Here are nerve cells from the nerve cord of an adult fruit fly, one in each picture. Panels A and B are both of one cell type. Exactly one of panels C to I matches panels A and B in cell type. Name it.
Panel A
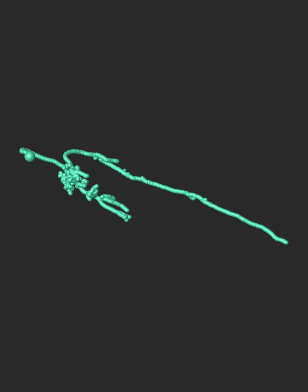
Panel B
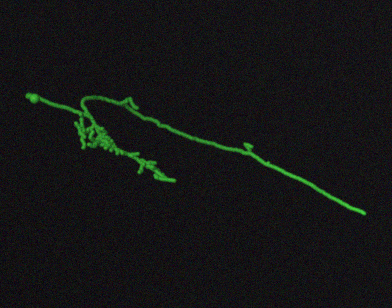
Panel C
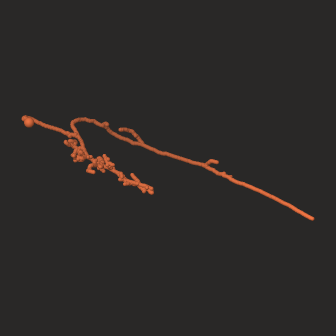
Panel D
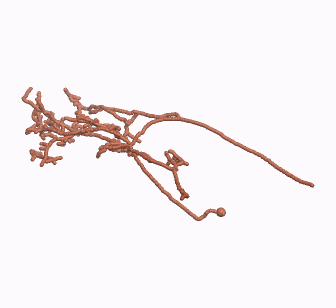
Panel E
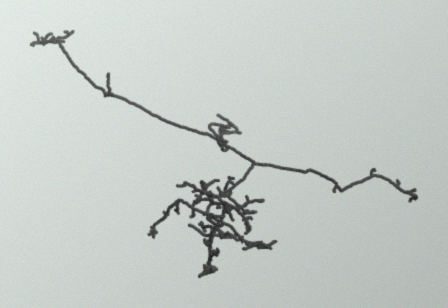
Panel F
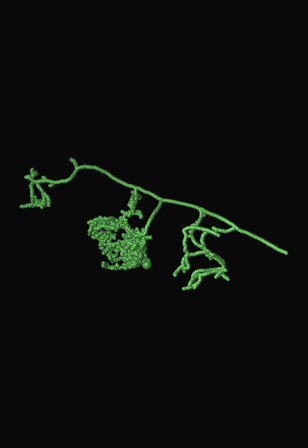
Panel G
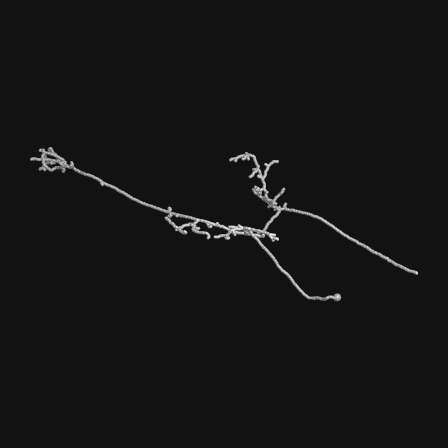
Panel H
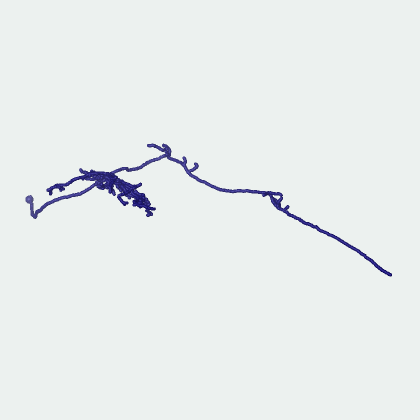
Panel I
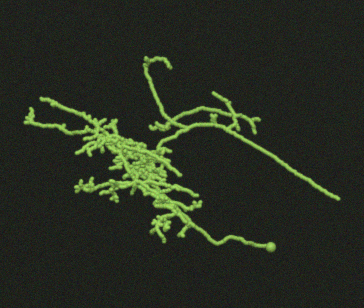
Panel C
